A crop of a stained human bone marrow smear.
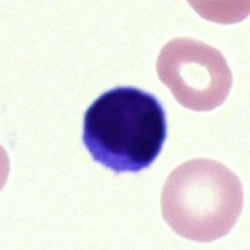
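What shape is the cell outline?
Round.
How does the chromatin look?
Dense and dark purple, and I find no nucleoli in the nucleus.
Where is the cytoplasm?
Only a thin crescent along the lower edge of the cell.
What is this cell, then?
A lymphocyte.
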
